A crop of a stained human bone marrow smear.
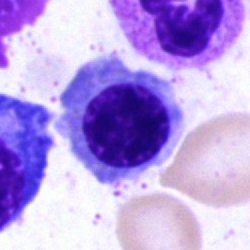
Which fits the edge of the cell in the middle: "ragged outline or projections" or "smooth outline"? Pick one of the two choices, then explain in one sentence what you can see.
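Ragged outline or projections. The cell outline is irregular, with small blunt bumps along its edge.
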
